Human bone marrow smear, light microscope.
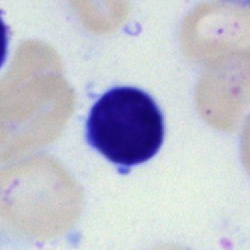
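A lymphocyte, the central cell in this stained bone marrow smear. Its chromatin looks dense to me, stained a deep blue-purple. I can't find a nucleolus in the nucleus, nor any granules in the cell. There's also a small pale blue bleb, which seems to project from the bottom edge.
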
